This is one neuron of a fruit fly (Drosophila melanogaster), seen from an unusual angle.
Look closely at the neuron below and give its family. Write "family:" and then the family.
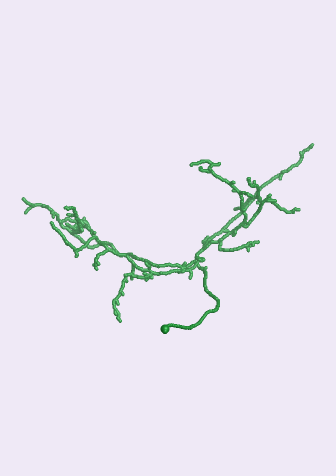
family: hemilineage LB3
